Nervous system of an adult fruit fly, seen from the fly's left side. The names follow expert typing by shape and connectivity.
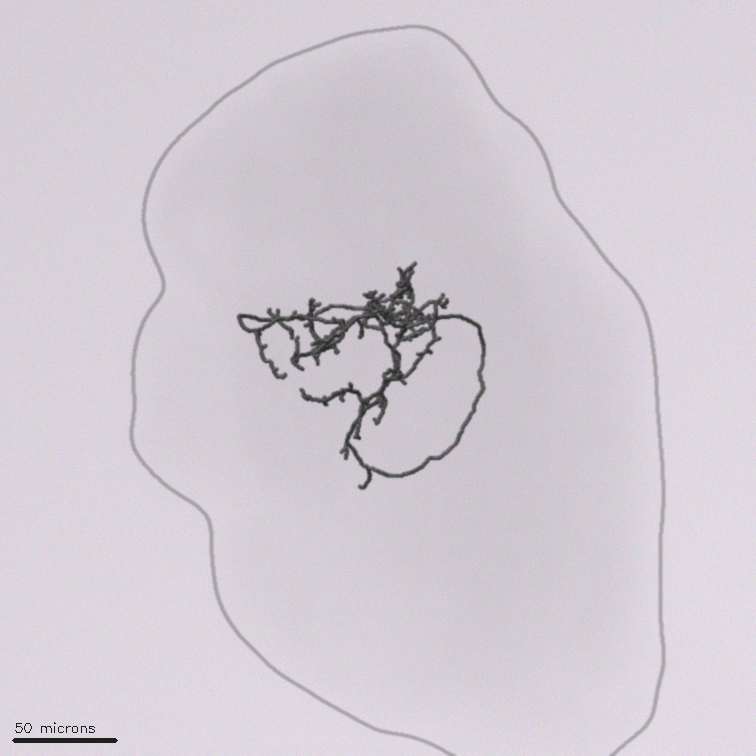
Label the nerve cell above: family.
hemilineage LALv1_ventral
